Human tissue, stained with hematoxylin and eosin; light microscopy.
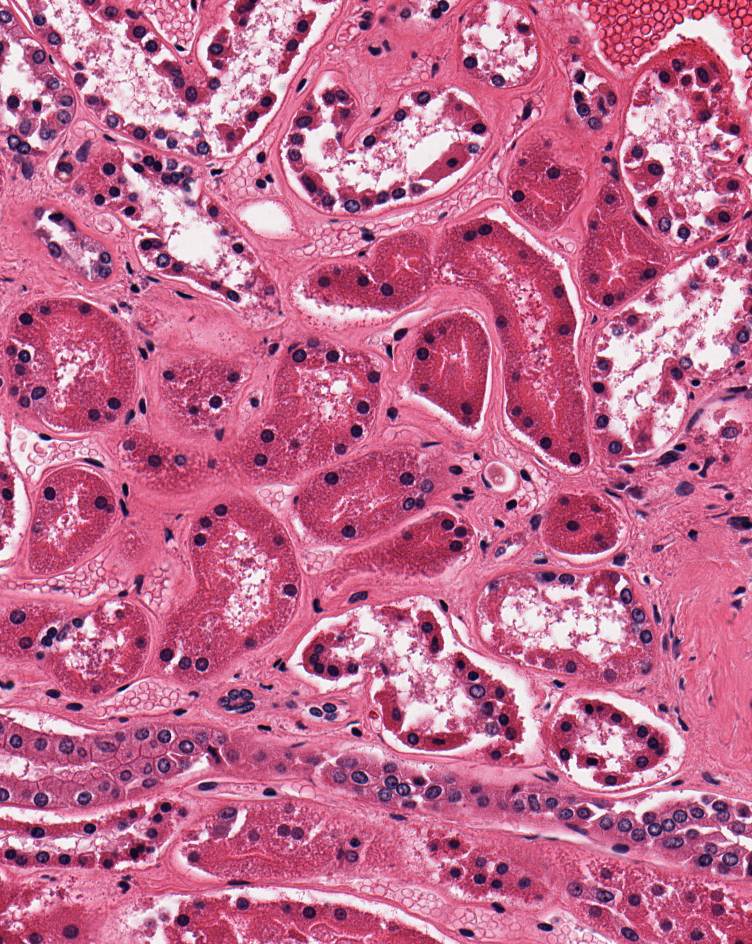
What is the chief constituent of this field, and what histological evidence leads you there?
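Answer: the cortical labyrinth of the kidney. Closely packed tubules in round and oblong profiles fill the field, separated by narrow bands of stroma.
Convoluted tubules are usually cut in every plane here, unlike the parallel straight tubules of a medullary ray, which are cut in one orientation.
Most are lined by a single layer of cells with abundant granular, deeply eosinophilic cytoplasm and round, dark nuclei, mostly one per cell.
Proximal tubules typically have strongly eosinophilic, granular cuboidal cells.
Along the bottom edge, horizontal tubules have paler cytoplasm and more crowded nuclei.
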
